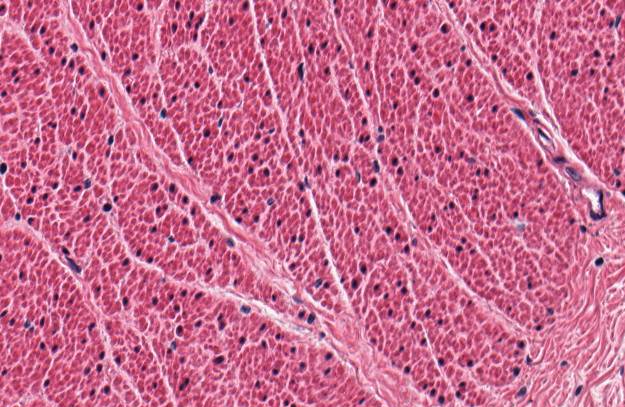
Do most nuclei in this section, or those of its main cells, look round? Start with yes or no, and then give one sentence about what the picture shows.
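Yes. The muscle nuclei are small, round, dark and sit centrally within their cell profiles.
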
